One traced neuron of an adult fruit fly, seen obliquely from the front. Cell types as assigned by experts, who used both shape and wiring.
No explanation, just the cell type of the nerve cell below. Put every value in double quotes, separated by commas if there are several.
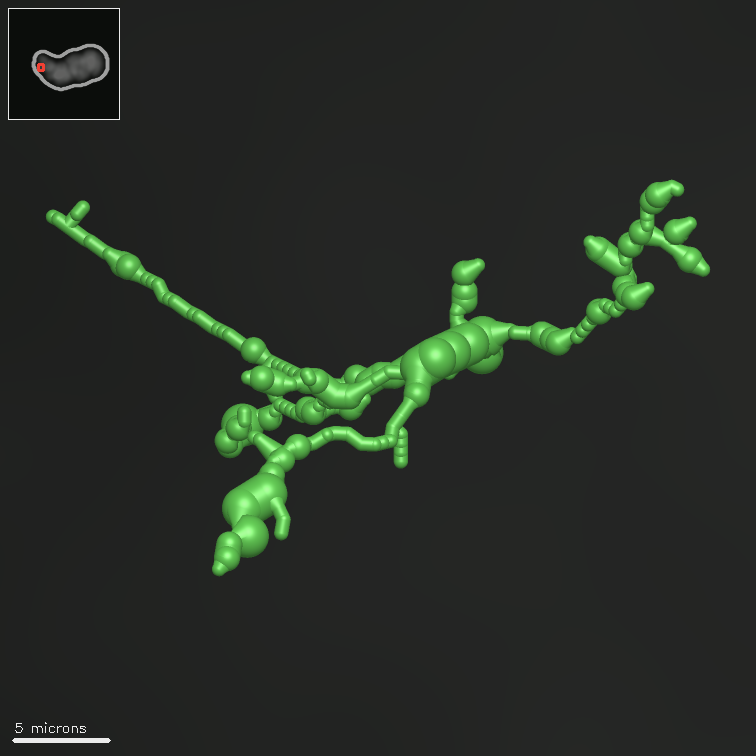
"SNta21"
